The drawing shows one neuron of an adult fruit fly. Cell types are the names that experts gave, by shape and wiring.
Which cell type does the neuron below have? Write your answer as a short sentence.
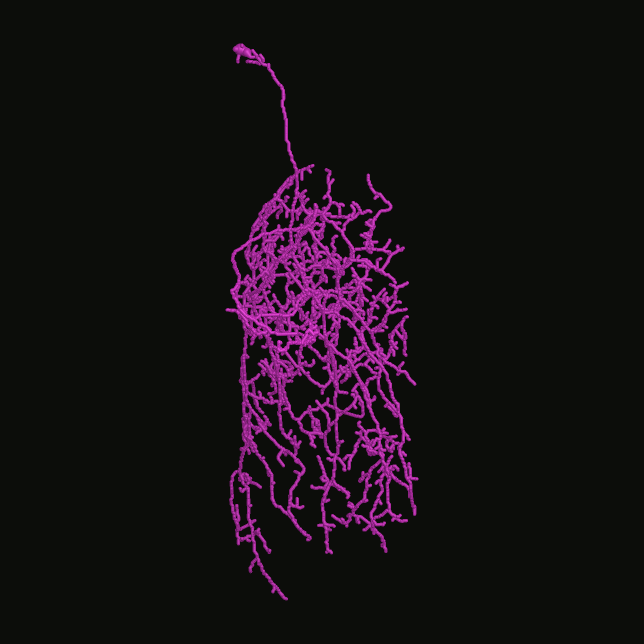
The cell type is LT63.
